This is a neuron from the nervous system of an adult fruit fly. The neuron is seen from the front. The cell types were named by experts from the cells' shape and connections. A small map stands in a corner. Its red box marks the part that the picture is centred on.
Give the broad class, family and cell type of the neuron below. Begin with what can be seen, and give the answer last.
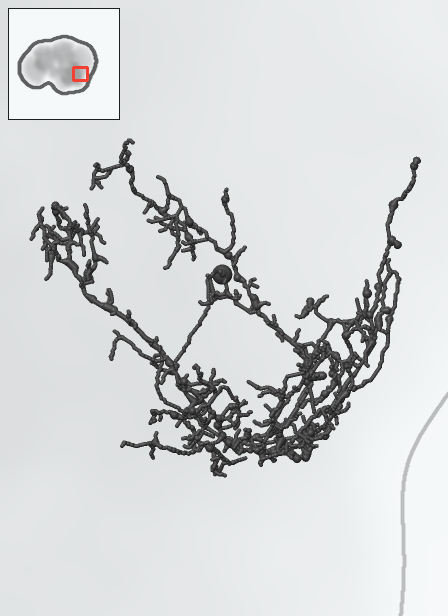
The cell body can be seen in the middle of the picture. As drawn here it is about as wide as it is tall. It is a nerve-cord intrinsic neuron. Its family is hemilineage 01B. The cell type is IN01B020.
